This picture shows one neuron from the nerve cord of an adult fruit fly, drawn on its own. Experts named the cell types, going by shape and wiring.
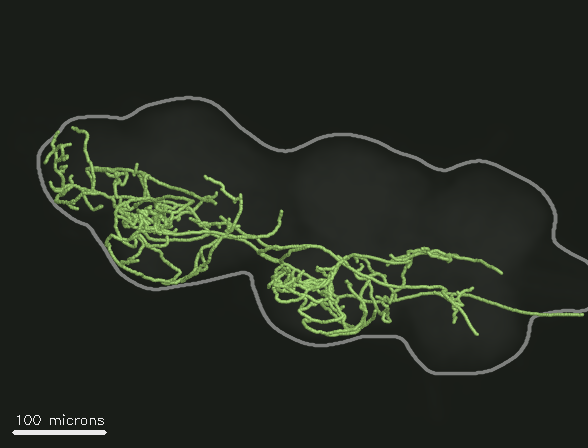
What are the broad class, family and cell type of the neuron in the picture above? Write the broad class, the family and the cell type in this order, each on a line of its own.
descending neuron
DNc
DNc02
